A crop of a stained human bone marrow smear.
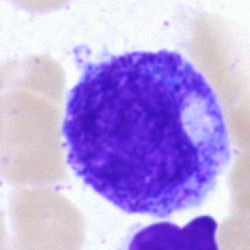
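Promyelocyte, middle of a stained human bone marrow smear. Small bleb projecting from upper left edge of cell. Nucleus occupies most of cell; chromatin finely granular. Pale clear area against right side of nucleus.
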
